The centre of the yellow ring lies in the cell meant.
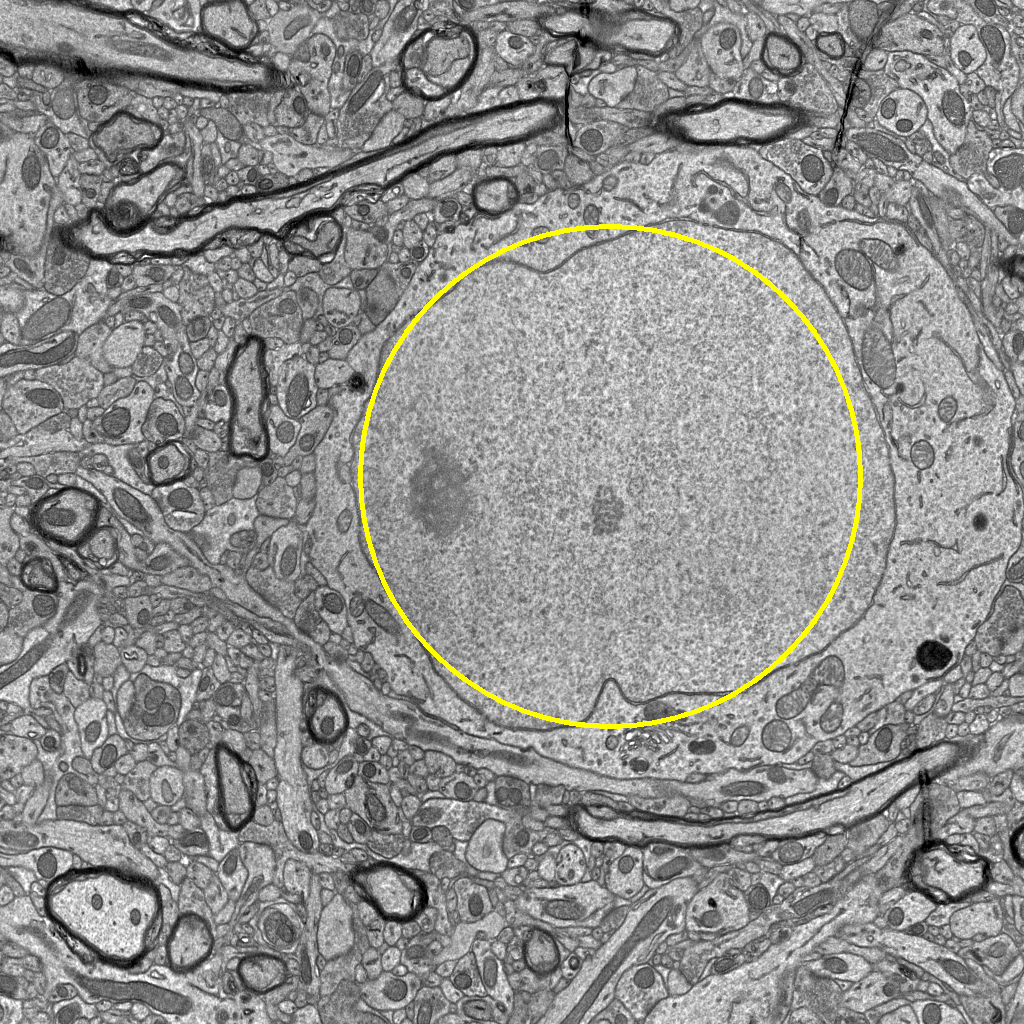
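Excitatory neuron, mouse visual cortex, cell at centre of ring. Nucleus round, outline wholly within frame. Chromatin pale, finely dispersed; no dark clumps along envelope. Small compact dark body near nuclear centre. Long myelinated axons pass above and below the cell body.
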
